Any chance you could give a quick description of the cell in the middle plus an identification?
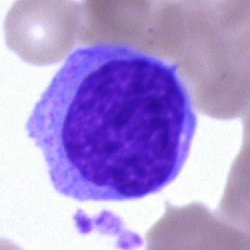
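Looking first at the nucleus, it sits toward the right, so a wider band of cytoplasm lies on the left. Within that cytoplasm I see fine, sparse purple granules, and no vacuoles. Along its left side the outline is angular. This is a blast.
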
